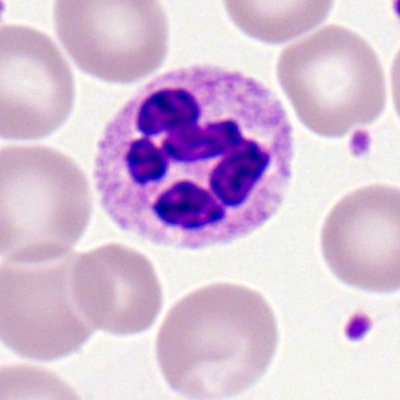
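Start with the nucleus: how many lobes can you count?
More than three, each one separate, with dense, dark purple, clumped chromatin.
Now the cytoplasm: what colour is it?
Pale pink-lilac, and there is plenty of it.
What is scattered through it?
Fine pinkish-lilac granules, spread evenly.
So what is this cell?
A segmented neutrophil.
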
